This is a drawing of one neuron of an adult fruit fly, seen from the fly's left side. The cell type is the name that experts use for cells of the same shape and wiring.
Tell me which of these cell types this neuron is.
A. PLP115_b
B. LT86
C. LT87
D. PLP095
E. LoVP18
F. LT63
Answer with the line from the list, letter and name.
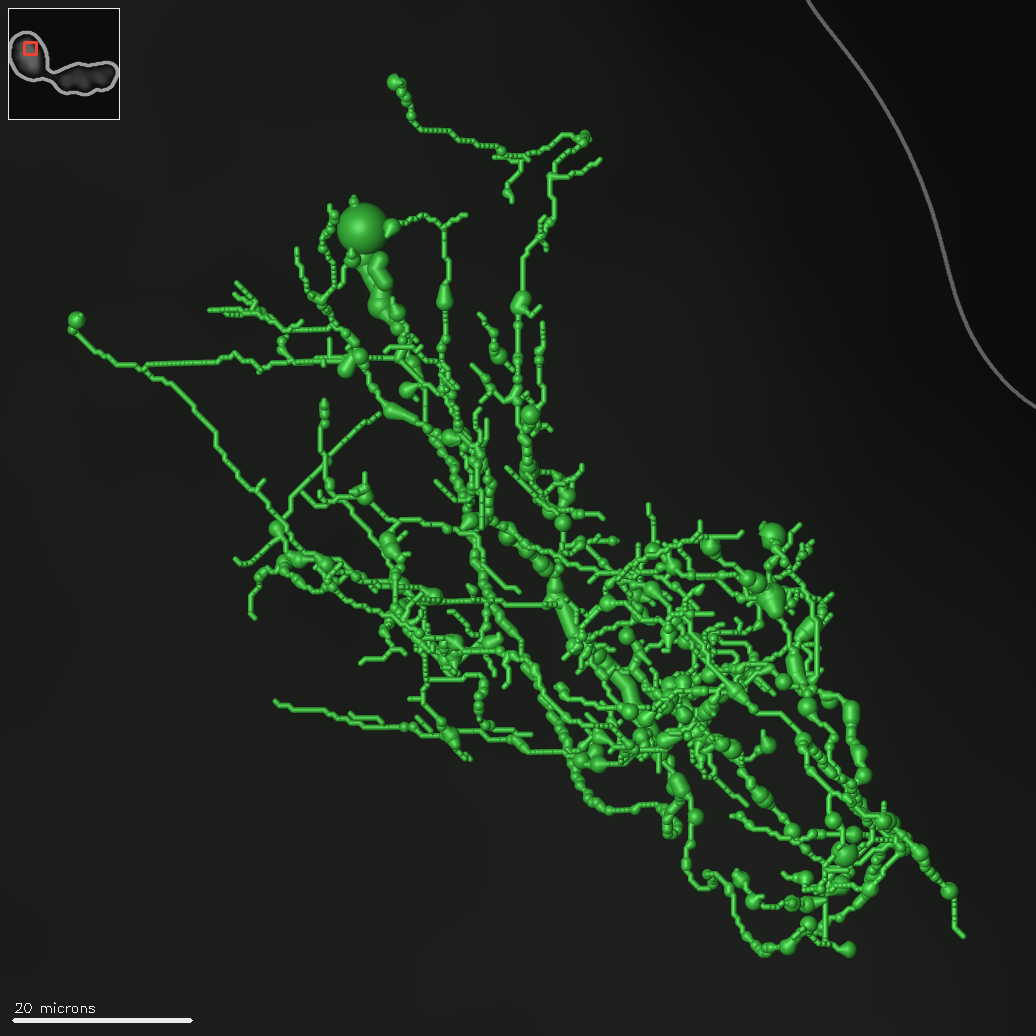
D. PLP095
